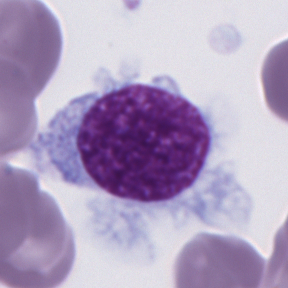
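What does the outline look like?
Irregular, with fine ragged projections along much of its margin.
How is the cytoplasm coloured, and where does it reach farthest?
It's pale greyish blue and extends farther on the left and lower right than at the top.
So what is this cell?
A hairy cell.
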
